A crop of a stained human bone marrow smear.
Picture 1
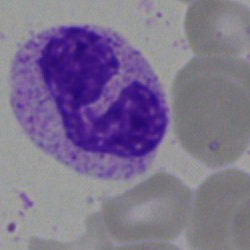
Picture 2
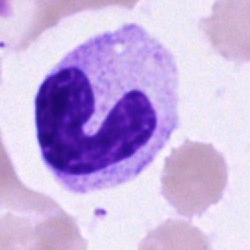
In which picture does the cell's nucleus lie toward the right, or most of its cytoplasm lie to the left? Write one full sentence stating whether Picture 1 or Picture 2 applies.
The nucleus is placed toward the right side in the cell of picture 1.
